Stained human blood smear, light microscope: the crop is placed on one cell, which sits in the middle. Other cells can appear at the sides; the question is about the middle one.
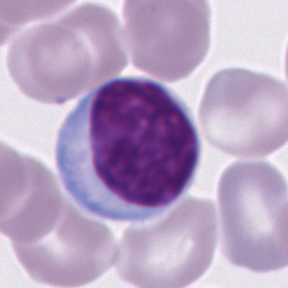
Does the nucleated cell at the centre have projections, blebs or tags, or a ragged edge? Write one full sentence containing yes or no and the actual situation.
No, along its edge the cell is smooth rather than rough.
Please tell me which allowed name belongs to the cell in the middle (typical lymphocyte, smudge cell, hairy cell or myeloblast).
typical lymphocyte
